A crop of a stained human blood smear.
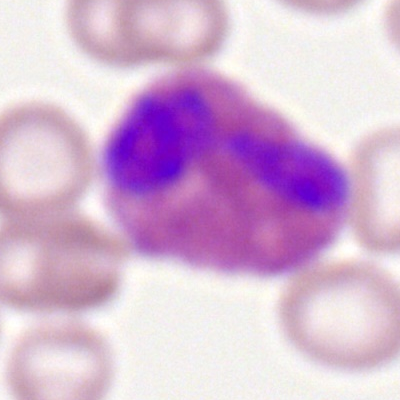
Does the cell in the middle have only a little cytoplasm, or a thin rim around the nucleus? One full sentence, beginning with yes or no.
No, the cell holds plenty of cytoplasm around the nucleus.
